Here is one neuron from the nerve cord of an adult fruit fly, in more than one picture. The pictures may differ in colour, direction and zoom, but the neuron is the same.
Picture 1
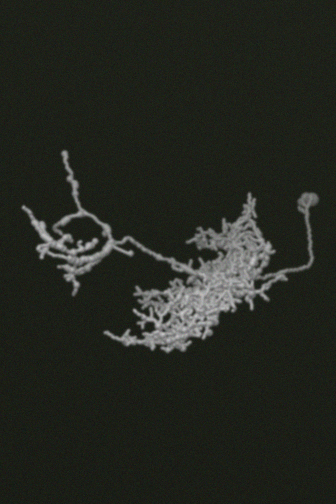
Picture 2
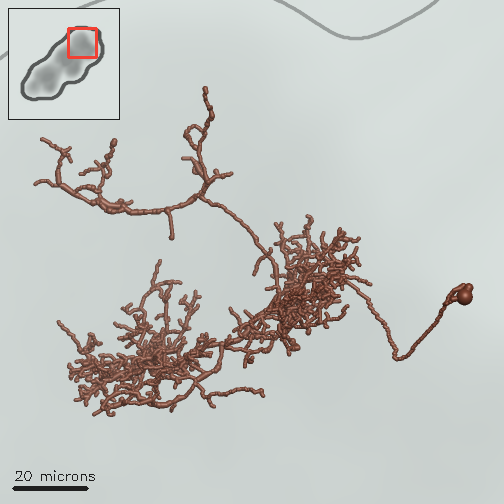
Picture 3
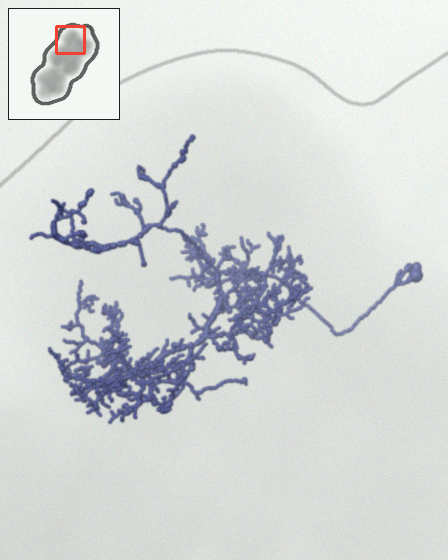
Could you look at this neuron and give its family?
hemilineage 13B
